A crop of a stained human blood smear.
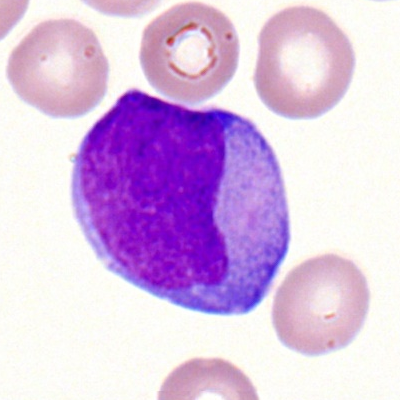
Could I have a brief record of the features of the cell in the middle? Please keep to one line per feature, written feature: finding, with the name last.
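Nuclear position: toward the left side of the cell.
Nuclear border: the edge facing the cytoplasm runs roughly top to bottom.
Chromatin: finely textured, not clumped into coarse blocks.
Cytoplasm: a broad zone on one side, not a thin rim.
Name: myeloblast.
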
